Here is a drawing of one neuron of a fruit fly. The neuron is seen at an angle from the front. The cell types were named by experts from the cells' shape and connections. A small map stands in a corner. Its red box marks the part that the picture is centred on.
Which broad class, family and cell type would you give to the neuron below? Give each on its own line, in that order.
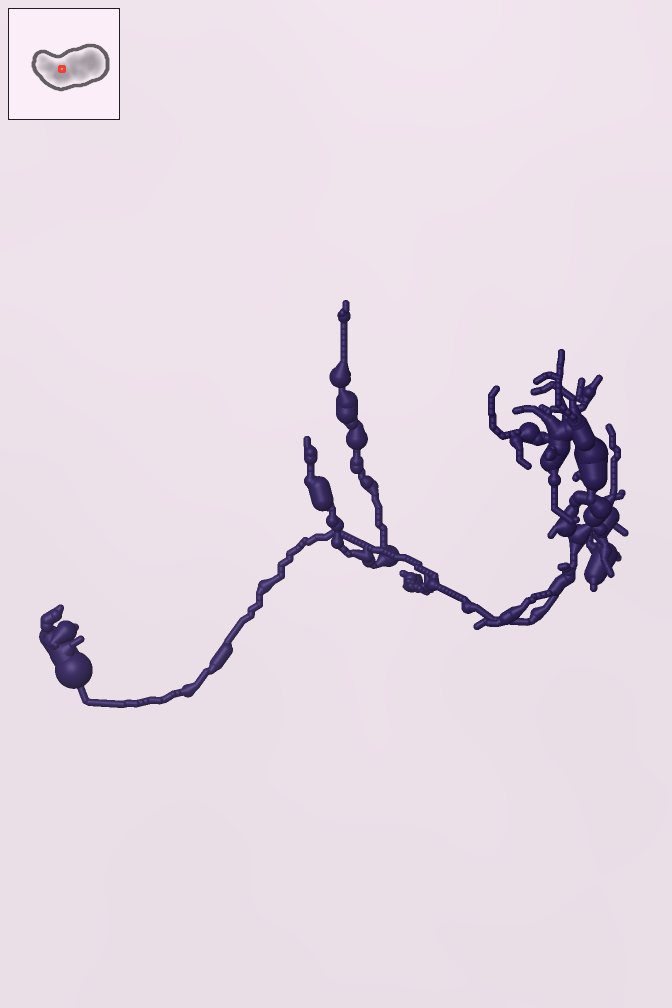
optic-lobe intrinsic neuron
T
T5d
